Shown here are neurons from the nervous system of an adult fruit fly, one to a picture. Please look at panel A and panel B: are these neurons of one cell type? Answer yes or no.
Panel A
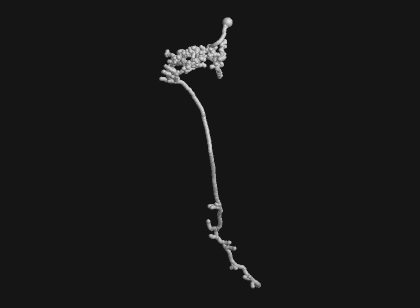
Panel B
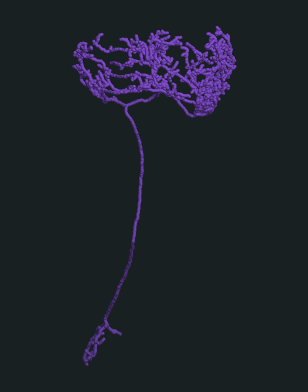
no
